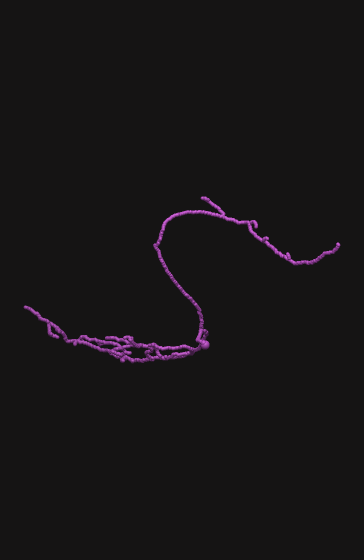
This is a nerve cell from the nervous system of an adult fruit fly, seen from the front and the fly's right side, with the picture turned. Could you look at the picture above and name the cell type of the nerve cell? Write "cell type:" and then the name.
cell type: MeVP15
